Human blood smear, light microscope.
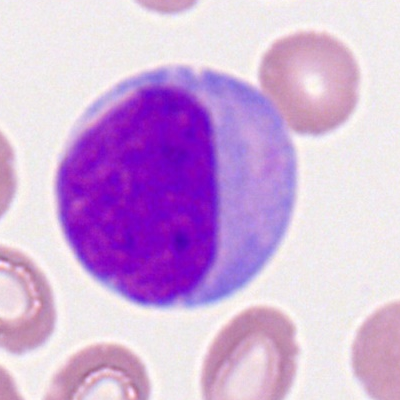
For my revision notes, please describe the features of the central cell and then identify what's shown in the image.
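See how round and smooth the outline is, with no projections coming off the surface. The nucleus is just one unlobed mass. And the chromatin has a mottled look, lighter and darker purple patches mixed together. That one's a myeloblast.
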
